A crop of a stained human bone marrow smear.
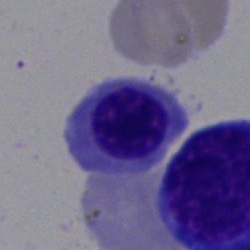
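Erythroblast: irregular outline, with somewhat angular corners on the left side. The nucleus lies off-centre toward the right, leaving a wider band of cytoplasm on the left. Chromatin dark purple and coarsely clumped; cytoplasm blue-violet.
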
